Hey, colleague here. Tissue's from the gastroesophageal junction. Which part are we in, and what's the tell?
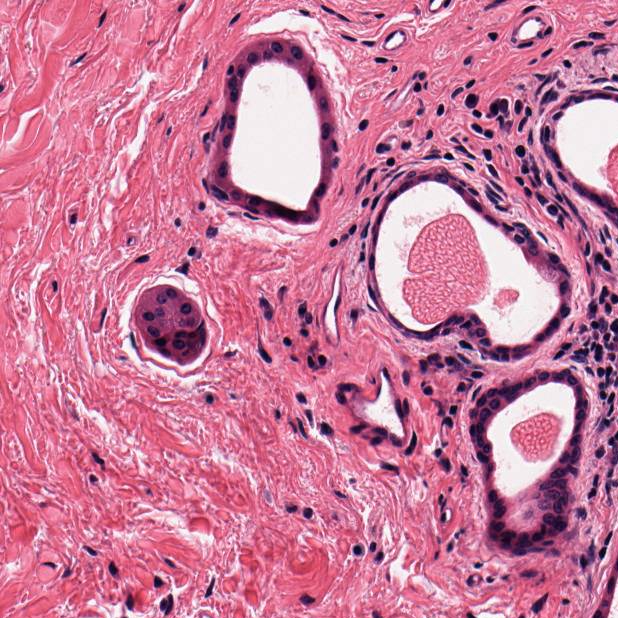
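Dense connective tissue, filling the left and lower field. Left stroma: dense wavy pink collagen bundles, few nuclei.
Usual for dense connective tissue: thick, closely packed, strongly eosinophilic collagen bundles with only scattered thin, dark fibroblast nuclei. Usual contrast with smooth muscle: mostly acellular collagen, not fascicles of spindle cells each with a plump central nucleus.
Upper middle and right: rounded duct-like structures lined by a thin layer of cuboidal cells with dark oval nuclei. Stroma directly around these ducts: more nuclei than the collagen on the left.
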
